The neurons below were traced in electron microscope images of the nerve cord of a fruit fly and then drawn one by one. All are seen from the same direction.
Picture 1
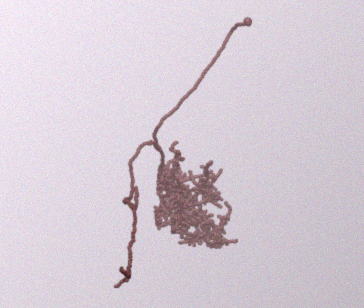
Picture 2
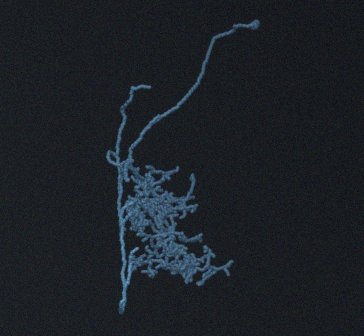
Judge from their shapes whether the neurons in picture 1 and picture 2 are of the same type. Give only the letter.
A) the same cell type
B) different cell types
B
